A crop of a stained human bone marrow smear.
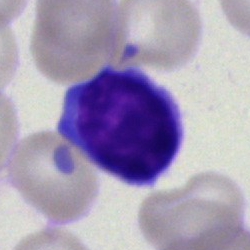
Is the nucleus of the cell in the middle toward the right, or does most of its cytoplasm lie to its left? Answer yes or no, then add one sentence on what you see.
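Yes. The scant cytoplasm is blue and shows mainly as a rim on the left side.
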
